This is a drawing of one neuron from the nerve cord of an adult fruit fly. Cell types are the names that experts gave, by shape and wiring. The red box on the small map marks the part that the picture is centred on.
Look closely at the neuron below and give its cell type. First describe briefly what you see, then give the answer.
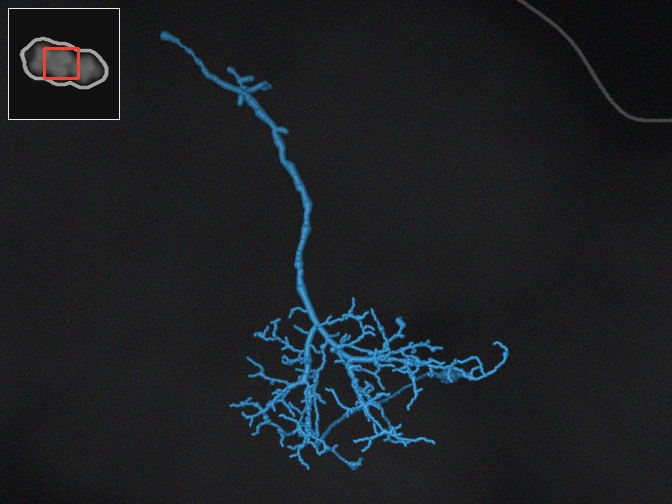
The picture shows dozens of branch ends. In this view it is taller than it is wide. Its broad class is nerve-cord intrinsic neuron. Its cell type is IN06A044.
